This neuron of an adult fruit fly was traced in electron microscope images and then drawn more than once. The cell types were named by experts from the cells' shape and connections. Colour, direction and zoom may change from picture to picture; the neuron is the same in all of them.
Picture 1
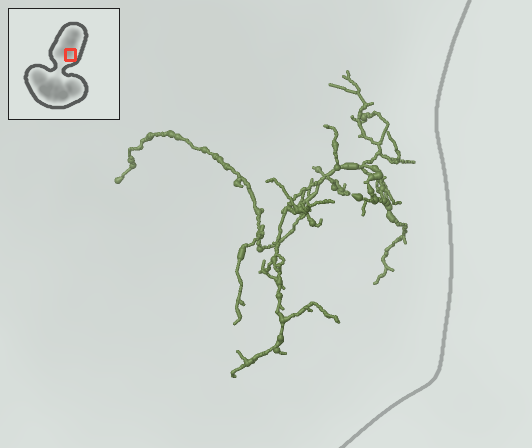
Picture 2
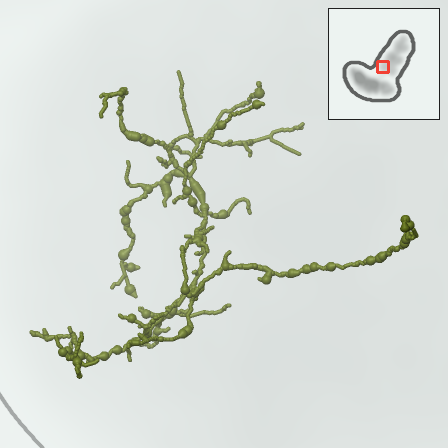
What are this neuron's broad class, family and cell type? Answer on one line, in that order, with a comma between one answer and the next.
nerve-cord intrinsic neuron, hemilineage 20A.22A, IN20A.22A071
